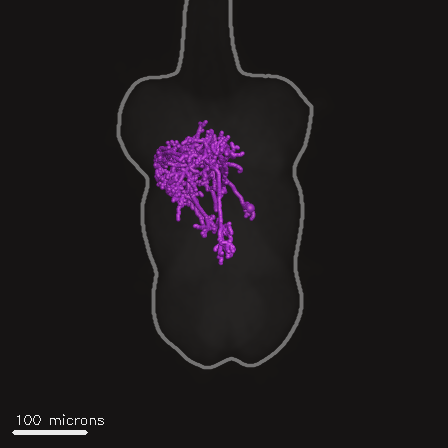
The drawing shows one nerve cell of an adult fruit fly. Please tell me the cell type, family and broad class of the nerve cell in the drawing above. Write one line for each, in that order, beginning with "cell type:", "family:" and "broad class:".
cell type: IN10B006
family: hemilineage 10B
broad class: nerve-cord intrinsic neuron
